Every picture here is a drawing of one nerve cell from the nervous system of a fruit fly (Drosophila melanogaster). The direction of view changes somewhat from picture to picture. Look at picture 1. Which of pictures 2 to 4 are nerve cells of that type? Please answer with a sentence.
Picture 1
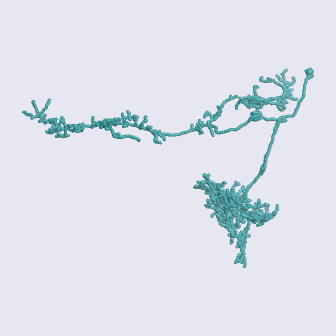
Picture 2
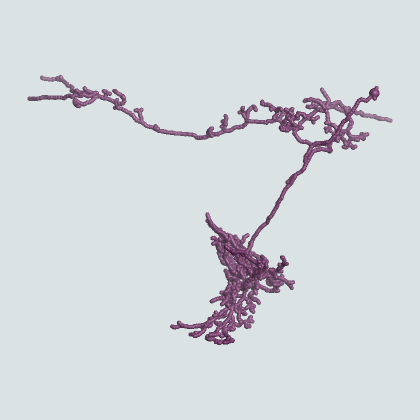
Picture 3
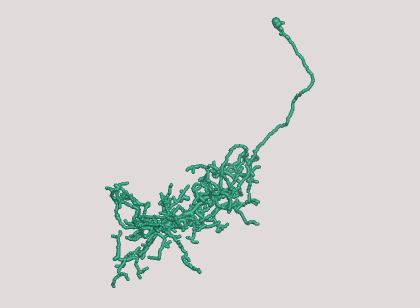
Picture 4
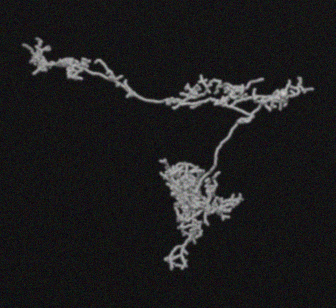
Picture 2 and picture 4 are of the same cell type.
